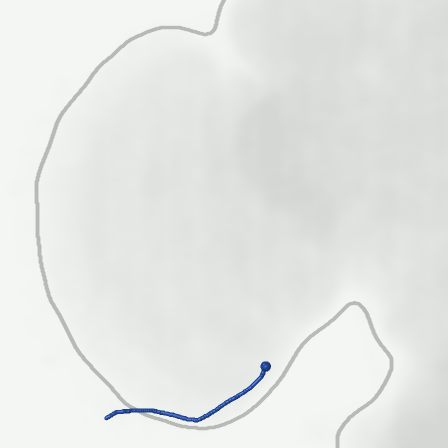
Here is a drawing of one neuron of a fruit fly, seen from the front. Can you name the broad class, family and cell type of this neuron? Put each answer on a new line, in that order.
optic-lobe intrinsic neuron
L
L2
